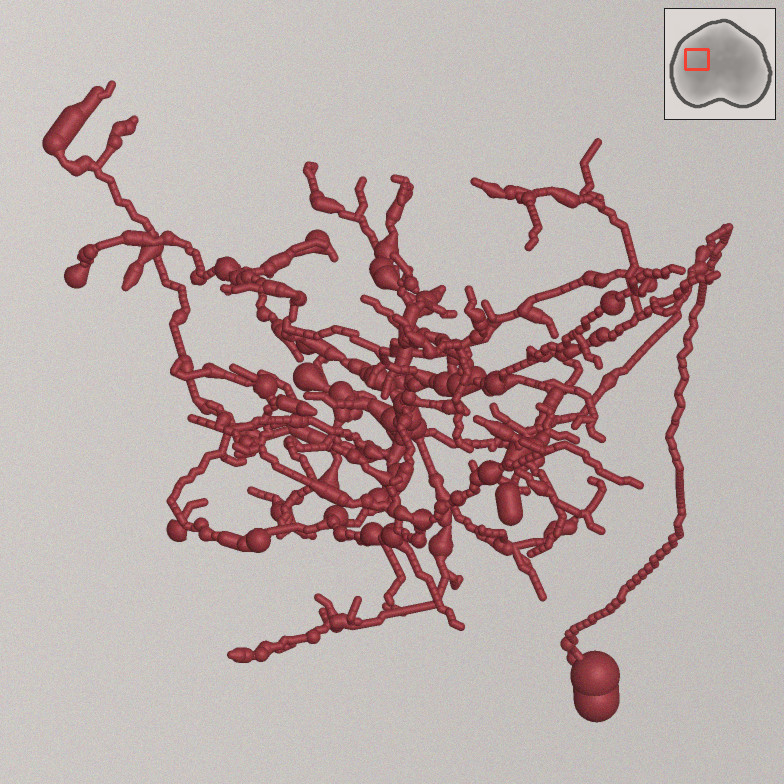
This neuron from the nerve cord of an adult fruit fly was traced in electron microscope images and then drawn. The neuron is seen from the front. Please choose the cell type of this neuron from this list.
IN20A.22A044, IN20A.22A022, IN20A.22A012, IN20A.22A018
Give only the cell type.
IN20A.22A044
